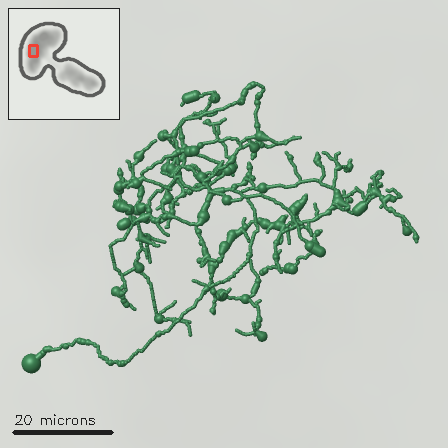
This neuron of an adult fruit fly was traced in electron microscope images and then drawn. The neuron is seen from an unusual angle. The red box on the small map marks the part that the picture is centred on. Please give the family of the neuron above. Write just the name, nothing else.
hemilineage TRdm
